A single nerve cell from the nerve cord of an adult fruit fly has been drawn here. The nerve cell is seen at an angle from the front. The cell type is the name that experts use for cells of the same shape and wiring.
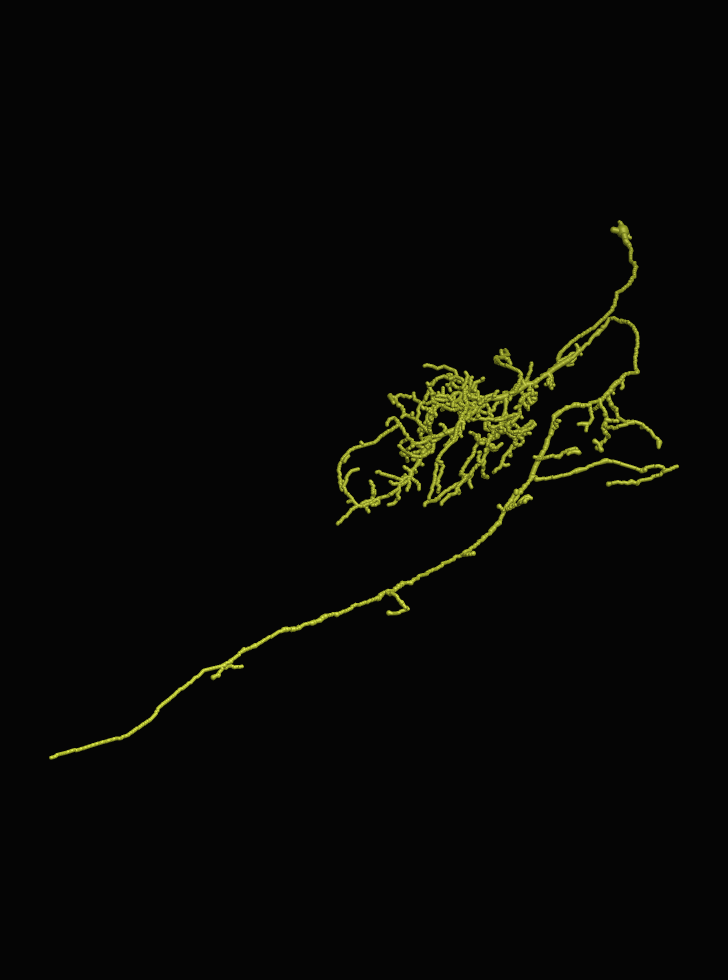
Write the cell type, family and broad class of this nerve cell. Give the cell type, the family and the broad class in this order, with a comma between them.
AN06A026, hemilineage 06A, ascending neuron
